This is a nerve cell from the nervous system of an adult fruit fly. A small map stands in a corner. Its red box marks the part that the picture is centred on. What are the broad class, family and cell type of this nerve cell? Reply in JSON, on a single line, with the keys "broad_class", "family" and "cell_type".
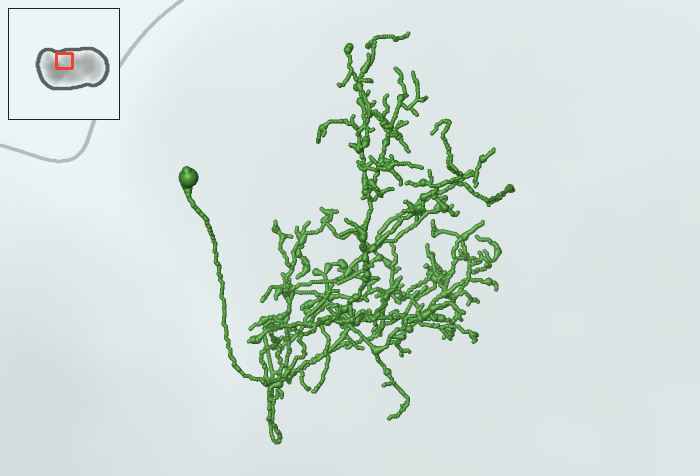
{"broad_class": "central-brain intrinsic neuron", "family": "hemilineage VLPl4_dorsal", "cell_type": "PLP002"}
